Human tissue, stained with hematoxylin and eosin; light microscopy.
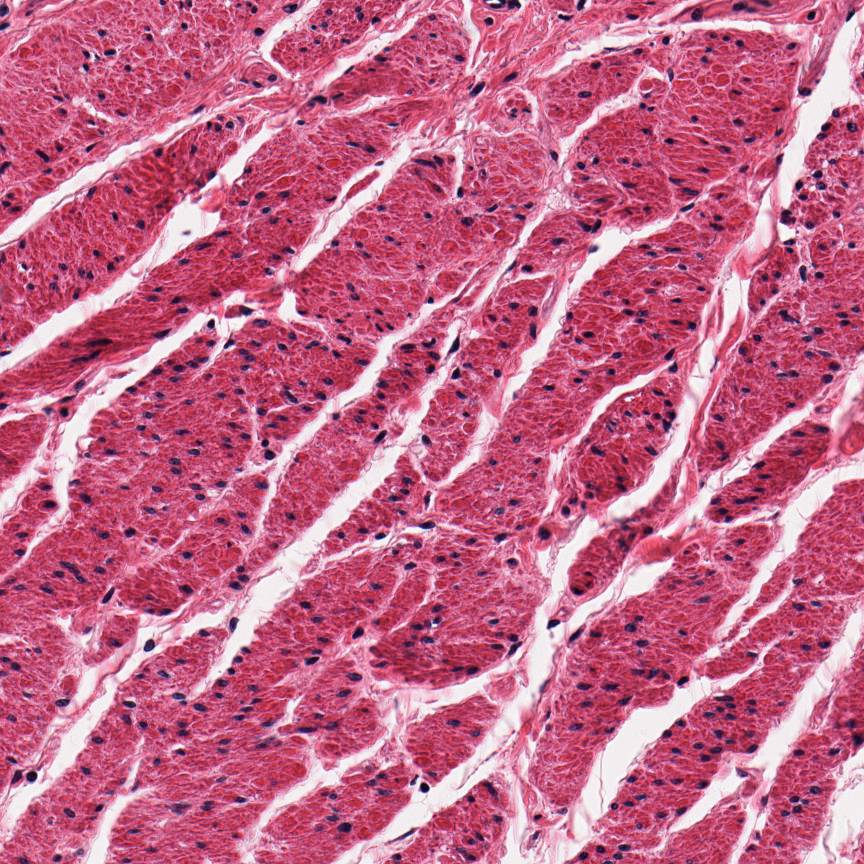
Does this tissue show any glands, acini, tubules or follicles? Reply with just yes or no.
No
